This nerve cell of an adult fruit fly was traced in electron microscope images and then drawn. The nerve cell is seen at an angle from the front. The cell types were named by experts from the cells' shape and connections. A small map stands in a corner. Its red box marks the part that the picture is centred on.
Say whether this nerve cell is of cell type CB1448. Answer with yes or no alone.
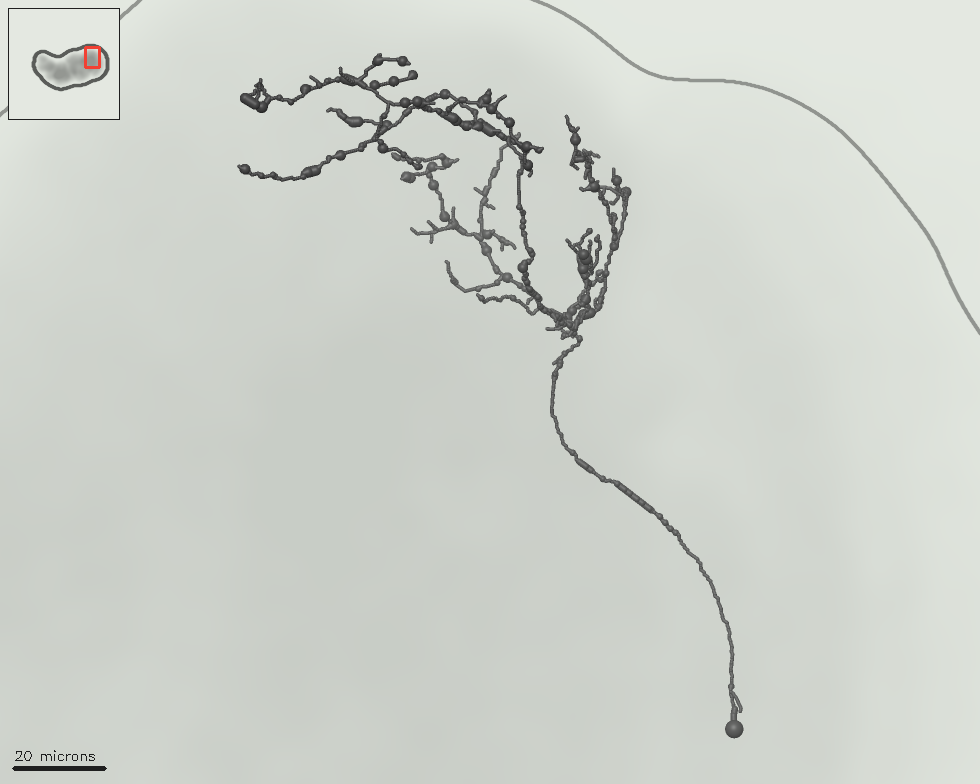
yes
